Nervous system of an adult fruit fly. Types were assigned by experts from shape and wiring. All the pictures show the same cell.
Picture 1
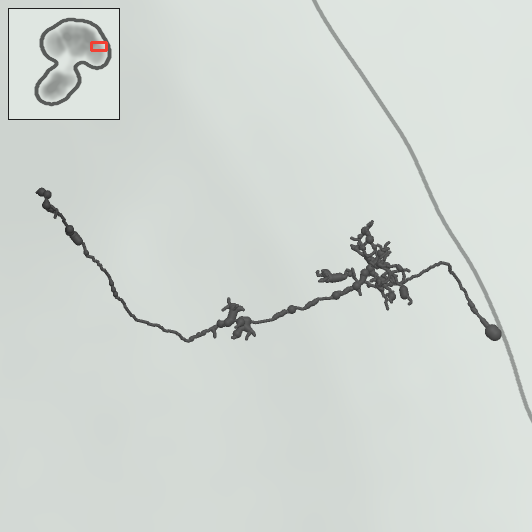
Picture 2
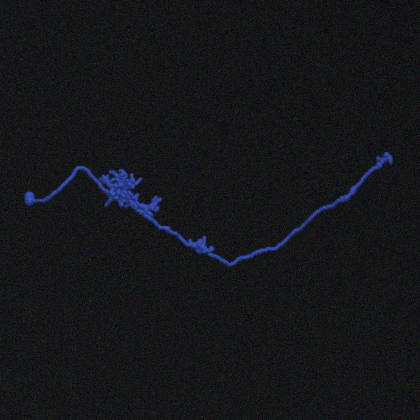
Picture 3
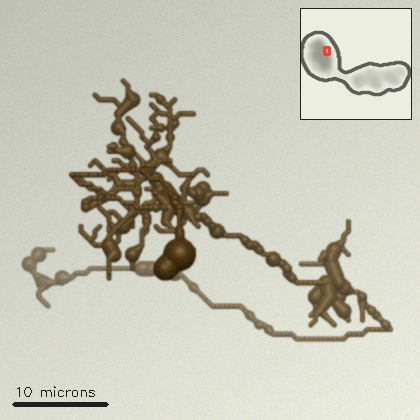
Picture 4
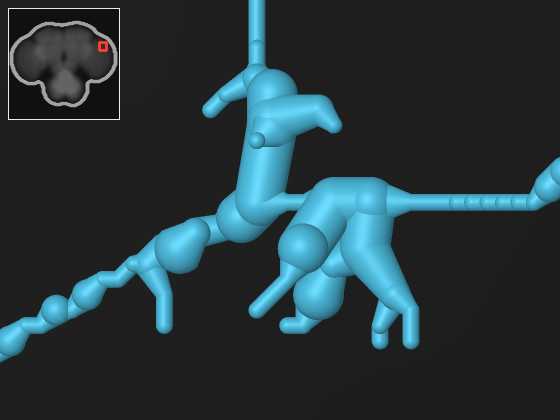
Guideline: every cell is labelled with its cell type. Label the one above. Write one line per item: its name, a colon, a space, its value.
cell type: Tm4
